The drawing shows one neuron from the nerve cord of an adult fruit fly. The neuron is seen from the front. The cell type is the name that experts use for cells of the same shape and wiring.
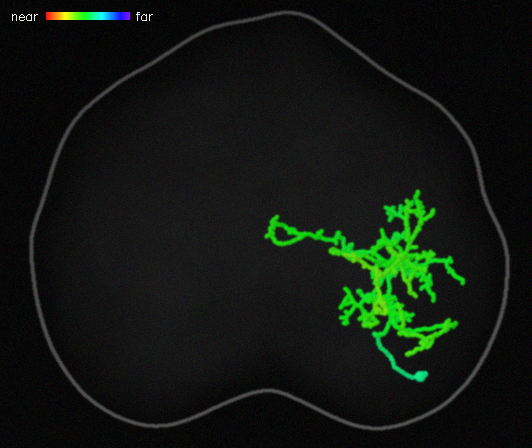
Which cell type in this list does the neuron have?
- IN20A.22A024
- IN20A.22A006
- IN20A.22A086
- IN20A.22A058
IN20A.22A024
